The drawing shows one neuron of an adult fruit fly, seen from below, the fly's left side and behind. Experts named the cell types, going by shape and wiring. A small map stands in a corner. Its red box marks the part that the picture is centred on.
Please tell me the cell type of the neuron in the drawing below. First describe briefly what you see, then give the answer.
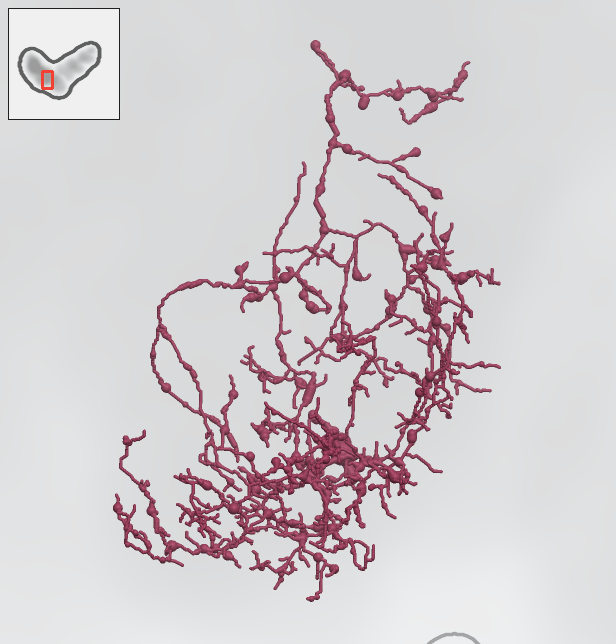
More than a hundred branch ends can be seen. In this view it is taller than it is wide. This is a central-brain intrinsic neuron. Its cell type is AVLP309.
